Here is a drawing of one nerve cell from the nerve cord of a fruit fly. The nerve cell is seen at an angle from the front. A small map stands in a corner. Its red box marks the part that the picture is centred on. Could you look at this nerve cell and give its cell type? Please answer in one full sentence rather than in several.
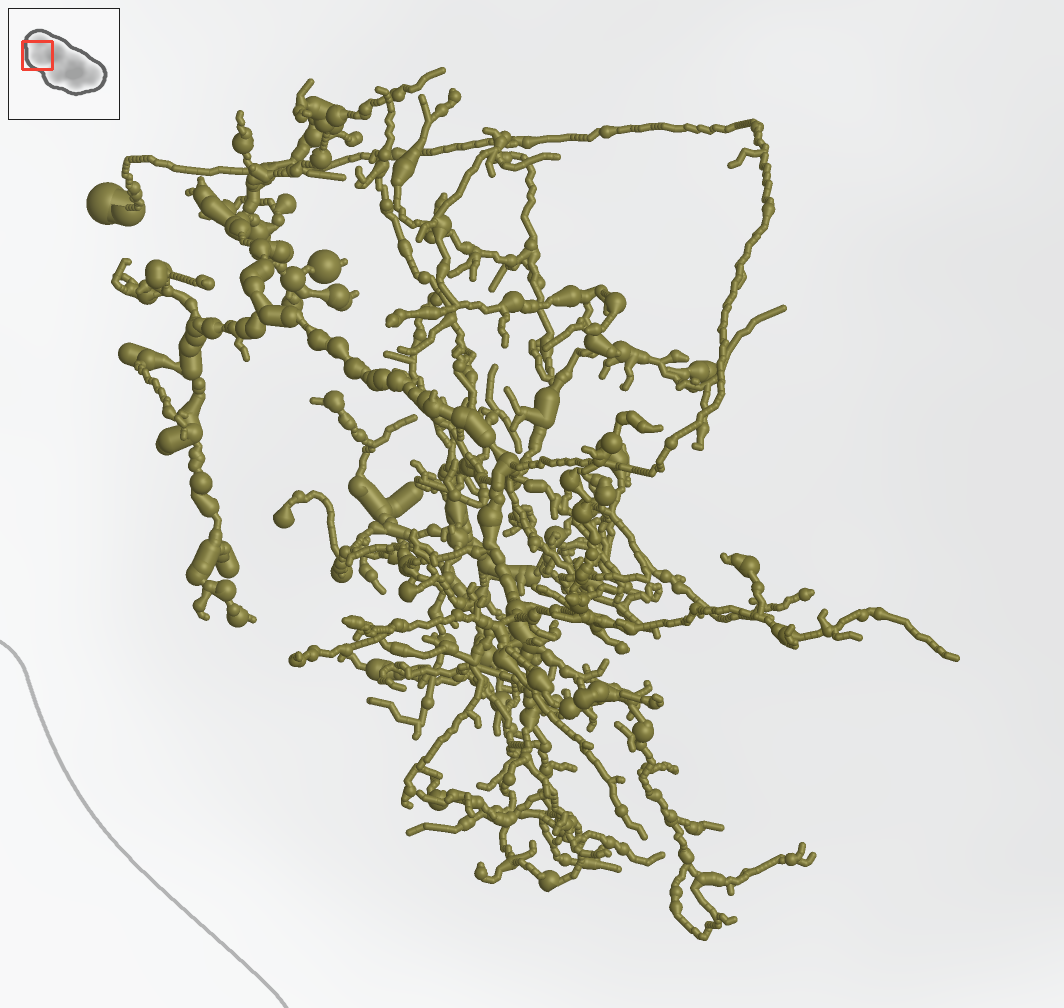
To the cell type IN21A037 belongs this nerve cell.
